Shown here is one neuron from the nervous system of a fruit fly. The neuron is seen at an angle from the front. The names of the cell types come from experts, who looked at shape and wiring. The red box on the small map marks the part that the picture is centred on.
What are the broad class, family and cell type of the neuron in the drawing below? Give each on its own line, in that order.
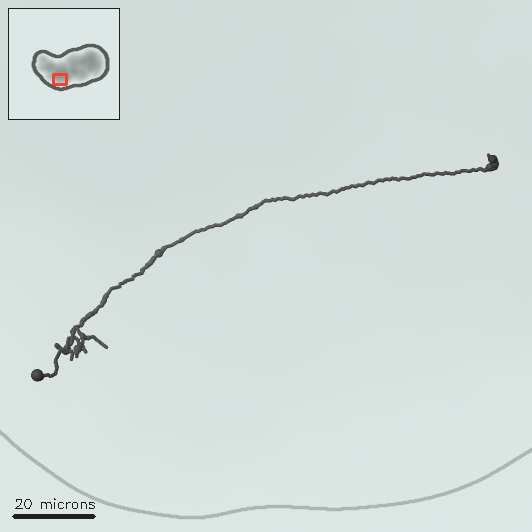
optic-lobe intrinsic neuron
Tm
Tm9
